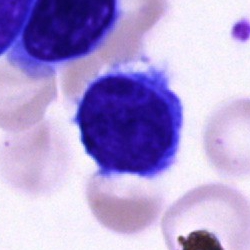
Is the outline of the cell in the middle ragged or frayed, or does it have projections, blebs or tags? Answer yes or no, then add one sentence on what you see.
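Yes. Small irregular projections fringe the upper edge of the cell.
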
